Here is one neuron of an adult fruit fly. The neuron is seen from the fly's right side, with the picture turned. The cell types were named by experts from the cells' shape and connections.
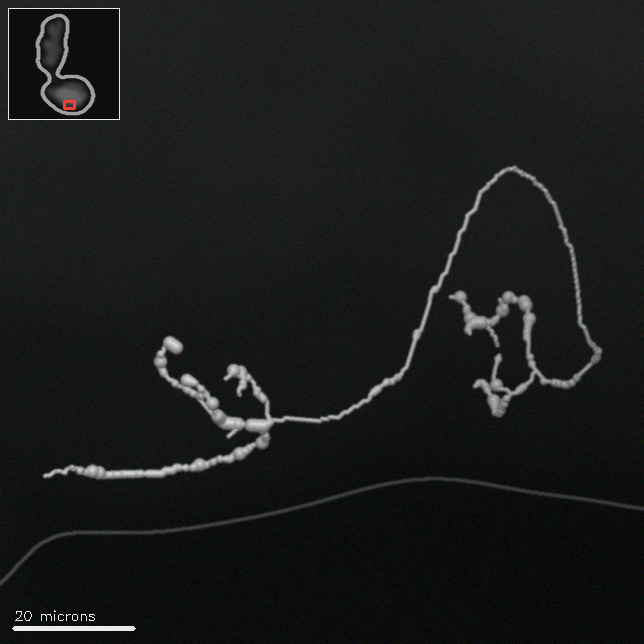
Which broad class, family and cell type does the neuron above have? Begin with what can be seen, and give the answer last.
No cell body is drawn. By the scale bar it is about 95 microns wide in this view. Its broad class is sensory neuron entering the brain. The name of its family is class olfactory. It is of cell type ORN_DC2.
